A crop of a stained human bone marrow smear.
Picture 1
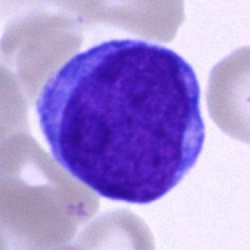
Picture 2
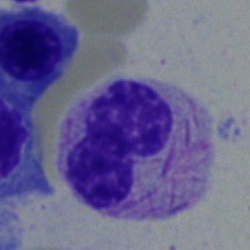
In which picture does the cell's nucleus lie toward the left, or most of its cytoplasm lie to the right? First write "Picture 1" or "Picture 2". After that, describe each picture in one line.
Picture 2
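What picture 1 shows: The cytoplasm forms a thin rim that is widest on the left side.
What picture 2 shows: The nucleus lies toward the left side of the cell, leaving most of the cytoplasm on the right.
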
